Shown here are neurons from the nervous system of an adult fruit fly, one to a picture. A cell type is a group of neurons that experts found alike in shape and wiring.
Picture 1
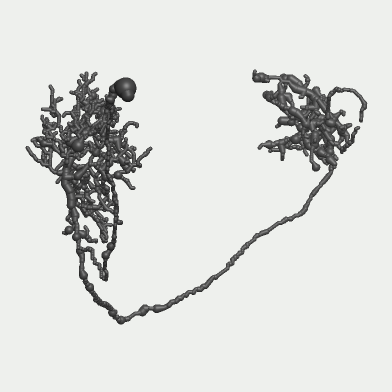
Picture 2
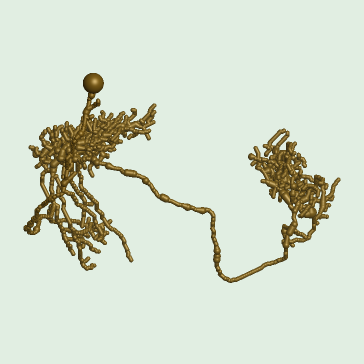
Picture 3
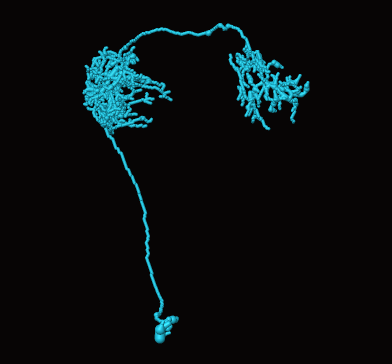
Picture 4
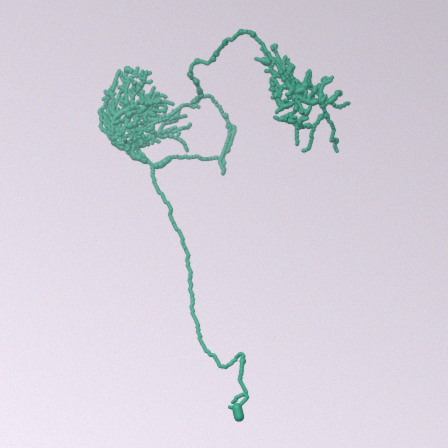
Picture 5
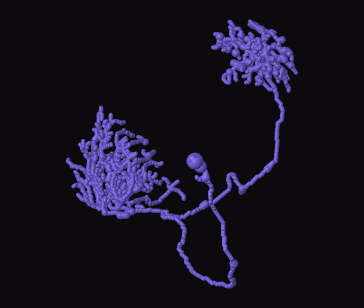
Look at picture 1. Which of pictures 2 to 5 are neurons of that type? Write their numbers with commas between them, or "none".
3, 4, 5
